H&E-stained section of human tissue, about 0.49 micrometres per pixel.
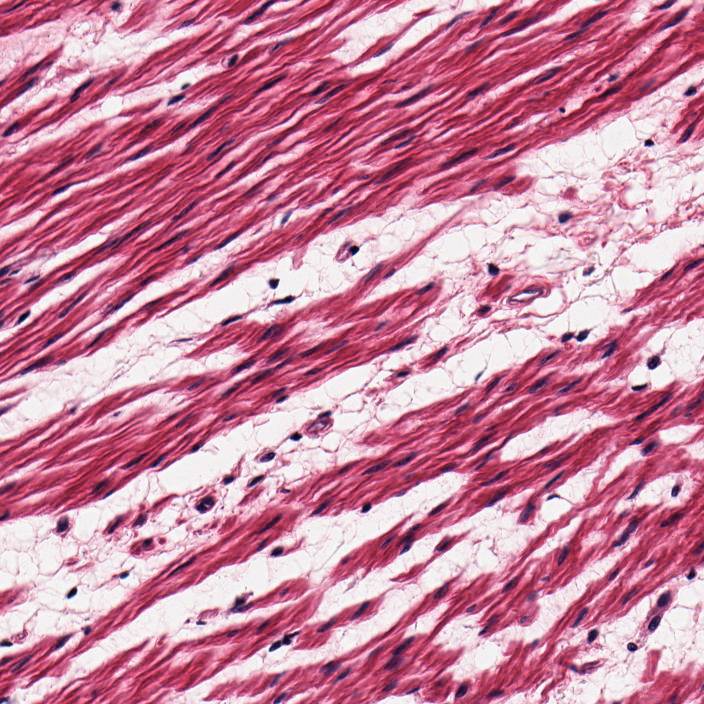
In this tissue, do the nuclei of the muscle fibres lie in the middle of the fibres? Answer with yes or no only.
Yes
